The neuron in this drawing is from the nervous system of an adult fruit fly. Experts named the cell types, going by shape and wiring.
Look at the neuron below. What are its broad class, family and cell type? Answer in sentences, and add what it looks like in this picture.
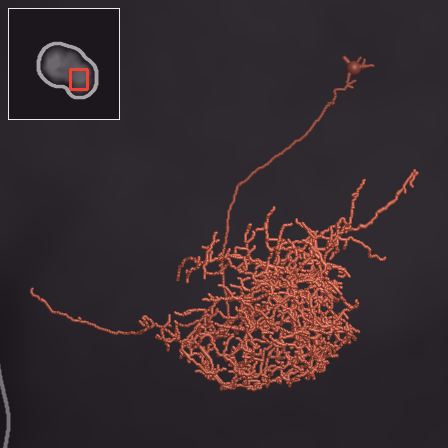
This is a central-brain intrinsic neuron. Its family is hemilineage VLPp1. Its cell type is AVLP546. The cell body can be seen at the upper right of the picture. Dozens of branch ends can be seen.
